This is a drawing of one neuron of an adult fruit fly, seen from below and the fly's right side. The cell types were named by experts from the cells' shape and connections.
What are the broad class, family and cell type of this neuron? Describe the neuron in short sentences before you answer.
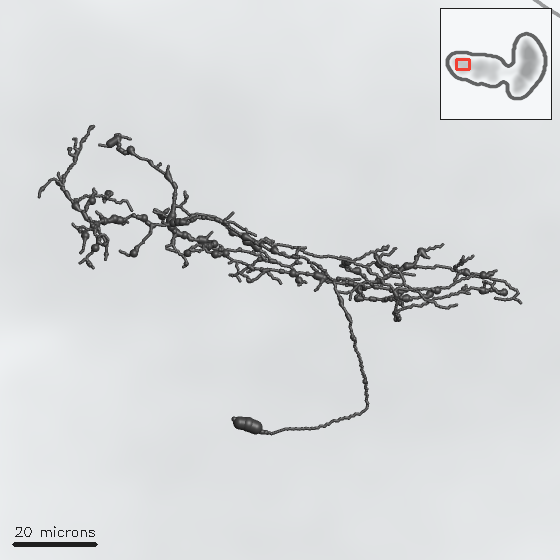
Its cell body lies at the bottom of the picture. By the scale bar it is about 120 microns wide in this view. The picture shows dozens of branch ends. It is a nerve-cord intrinsic neuron. The family is hemilineage 14A. The cell type is IN14A057.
